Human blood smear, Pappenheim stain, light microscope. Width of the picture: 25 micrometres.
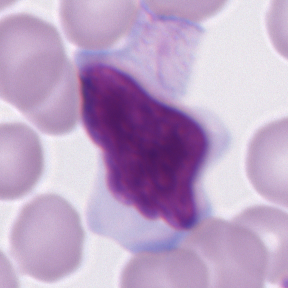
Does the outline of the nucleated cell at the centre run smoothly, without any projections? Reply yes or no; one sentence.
No, along its edge the cell is rough, not smooth.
